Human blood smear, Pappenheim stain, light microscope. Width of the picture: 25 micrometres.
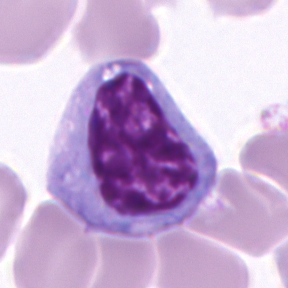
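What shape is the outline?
Smooth, with rounded corners giving a roughly triangular shape.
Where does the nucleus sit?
Off-centre, toward the right side.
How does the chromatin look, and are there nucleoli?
Dark purple and coarsely clumped with paler gaps between; I can see no nucleoli.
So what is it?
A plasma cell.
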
